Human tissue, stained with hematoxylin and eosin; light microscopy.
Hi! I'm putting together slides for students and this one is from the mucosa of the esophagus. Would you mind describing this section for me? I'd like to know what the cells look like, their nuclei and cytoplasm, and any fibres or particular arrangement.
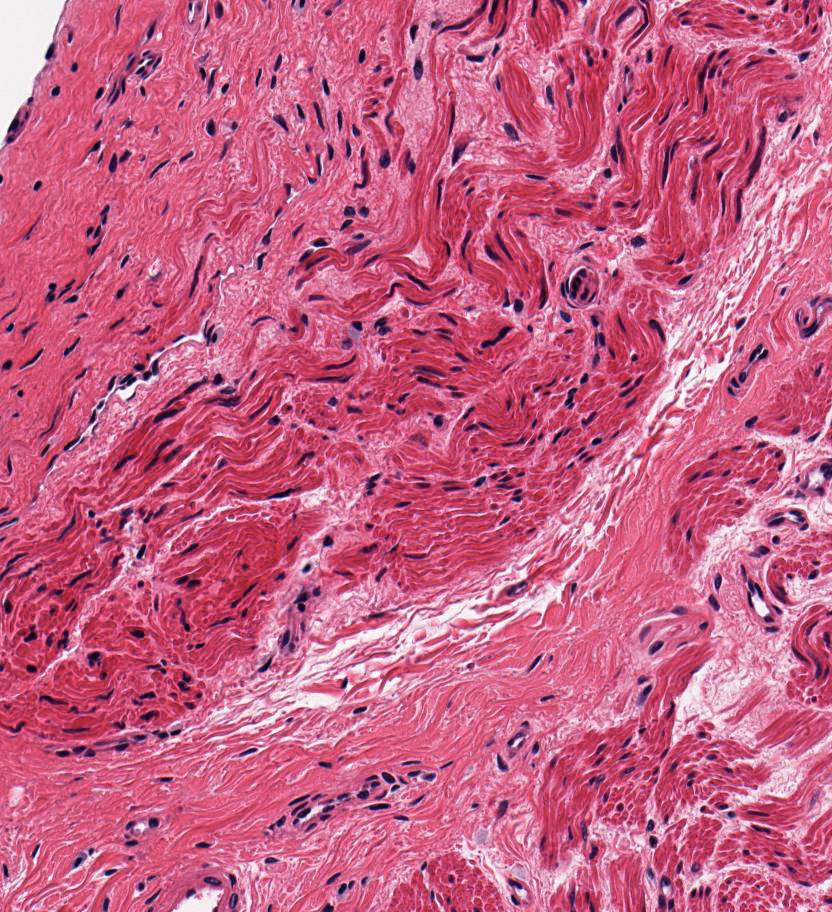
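Deep pink spindle cells are arranged in bundles forming interlacing fascicles that change direction across the field. Within many bundles the fibres follow a wavy course. Nuclei are dark and elongated, lying along the long axis of the fibres. A paler band of looser fibrous stroma crosses diagonally from lower left to upper right.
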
